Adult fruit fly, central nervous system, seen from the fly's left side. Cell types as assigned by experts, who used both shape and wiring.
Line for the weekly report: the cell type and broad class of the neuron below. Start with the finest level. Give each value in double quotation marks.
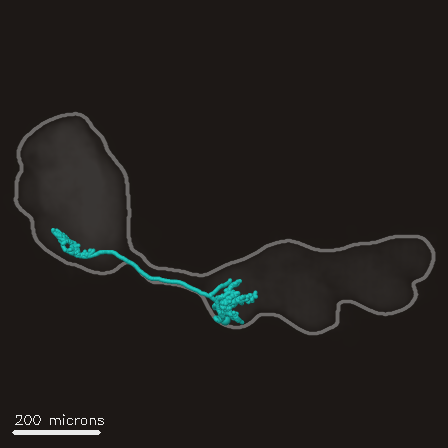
"ANXXX255", "ascending neuron"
